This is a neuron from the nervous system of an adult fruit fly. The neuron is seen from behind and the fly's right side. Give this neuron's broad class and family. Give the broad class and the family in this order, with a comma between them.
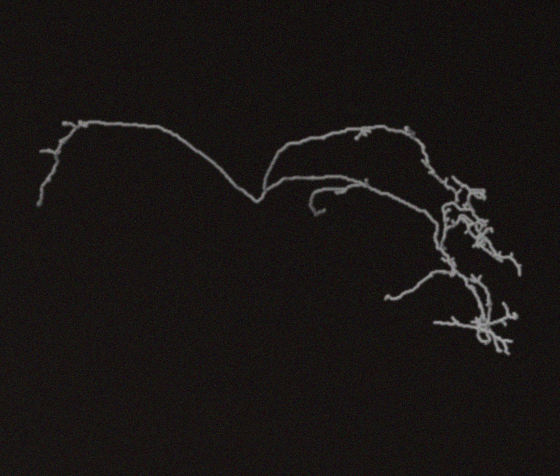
central-brain intrinsic neuron, hemilineage SMPad1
